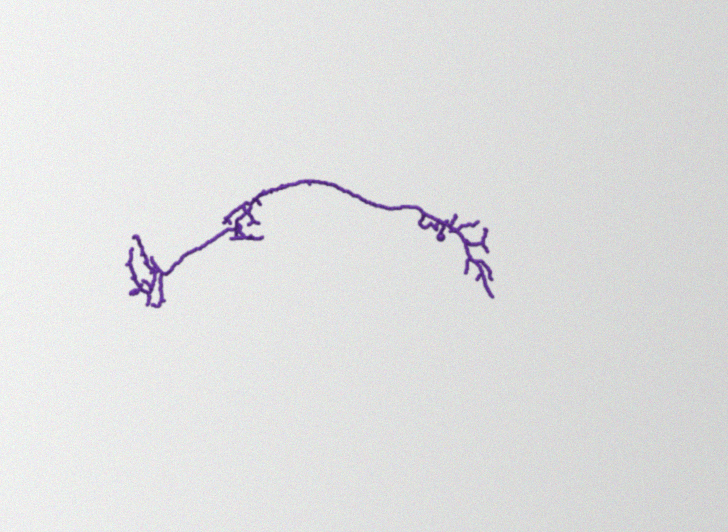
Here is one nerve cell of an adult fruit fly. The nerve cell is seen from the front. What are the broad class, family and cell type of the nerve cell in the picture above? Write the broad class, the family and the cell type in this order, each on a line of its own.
visual centrifugal neuron
hemilineage DM6_posterior
LoVC27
